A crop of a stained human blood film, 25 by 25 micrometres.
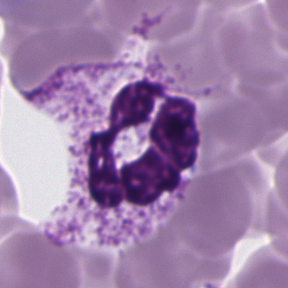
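Segmented neutrophil at the centre here: its nucleus closes into a ring of four lobes around a pale hole in the middle. The chromatin is dense, dark purple and clumped, and you won't find any nucleoli. There's plenty of cytoplasm, very pale, almost colourless with just a faint pink tinge.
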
